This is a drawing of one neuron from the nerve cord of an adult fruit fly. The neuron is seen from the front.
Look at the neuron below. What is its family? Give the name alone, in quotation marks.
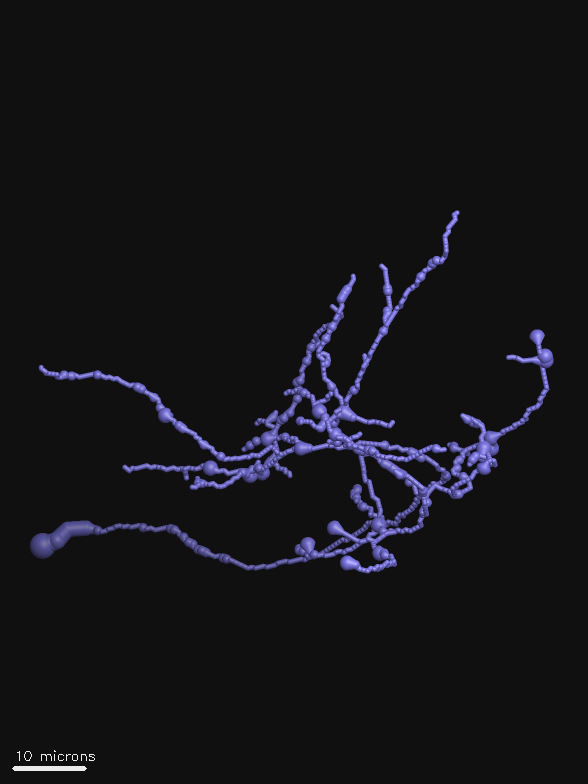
"hemilineage 01B"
